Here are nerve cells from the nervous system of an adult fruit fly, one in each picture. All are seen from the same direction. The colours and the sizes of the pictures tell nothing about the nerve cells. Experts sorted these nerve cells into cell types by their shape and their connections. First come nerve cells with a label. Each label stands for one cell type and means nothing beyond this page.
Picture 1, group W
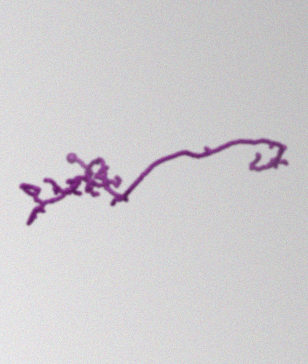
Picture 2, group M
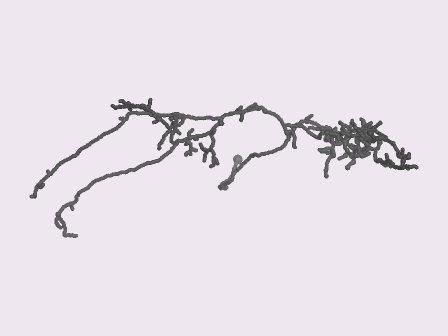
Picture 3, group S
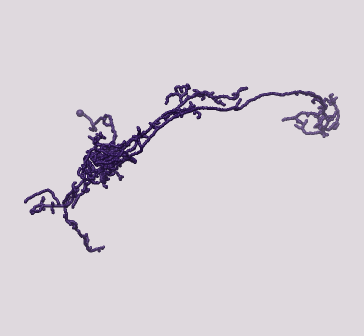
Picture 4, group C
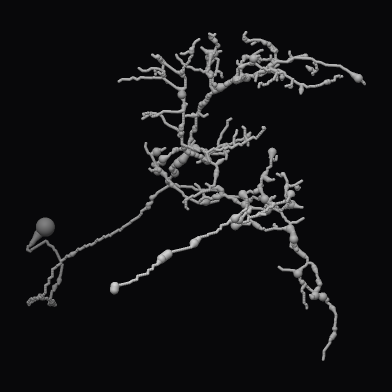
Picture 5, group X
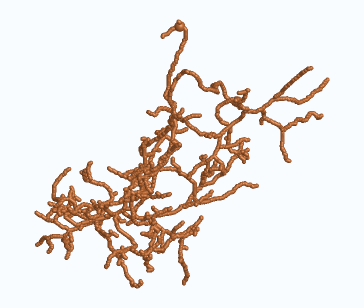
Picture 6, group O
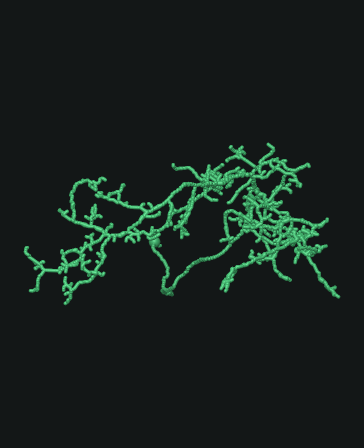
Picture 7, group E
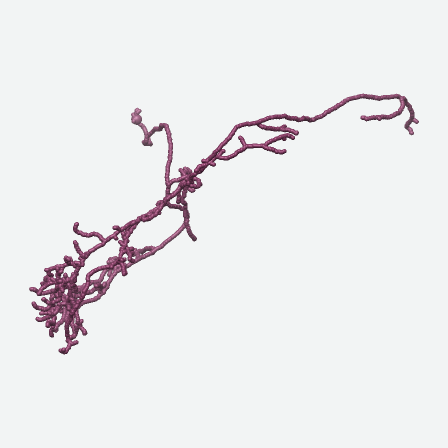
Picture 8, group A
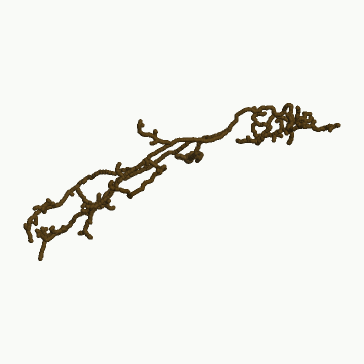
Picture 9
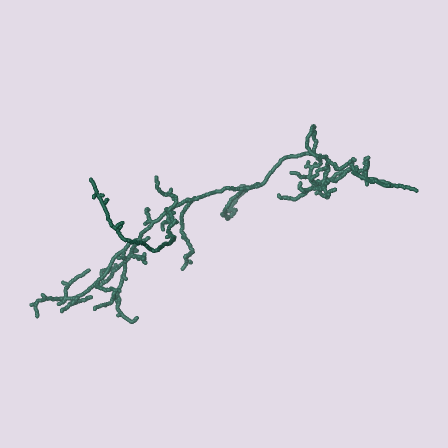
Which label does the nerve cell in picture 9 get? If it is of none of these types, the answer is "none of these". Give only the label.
group A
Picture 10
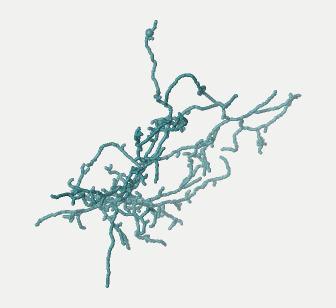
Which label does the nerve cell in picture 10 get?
group X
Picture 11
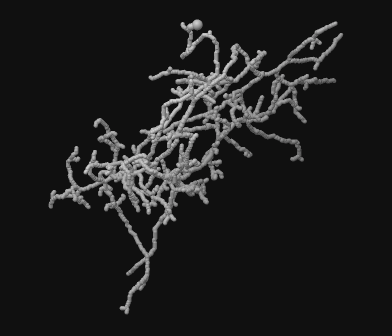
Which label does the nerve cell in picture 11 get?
group X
